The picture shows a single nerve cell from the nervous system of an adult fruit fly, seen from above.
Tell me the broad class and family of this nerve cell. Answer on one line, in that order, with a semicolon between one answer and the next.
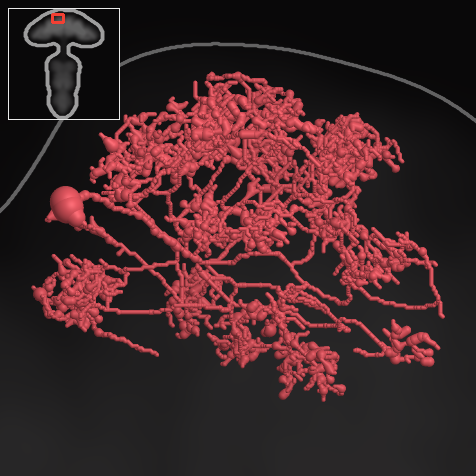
central-brain intrinsic neuron; hemilineage ALl1_dorsal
